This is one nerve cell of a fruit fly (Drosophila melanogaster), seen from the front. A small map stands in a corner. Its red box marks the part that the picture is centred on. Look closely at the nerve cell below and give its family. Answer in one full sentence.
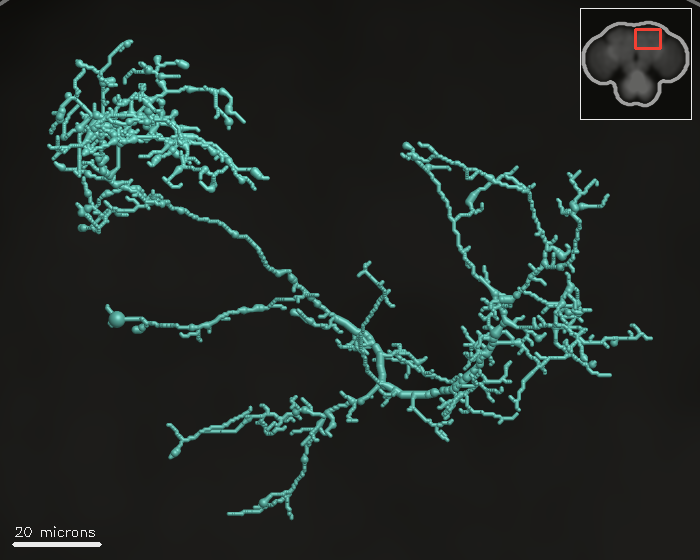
This nerve cell falls within the family hemilineage DM3_dorso_lateral.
